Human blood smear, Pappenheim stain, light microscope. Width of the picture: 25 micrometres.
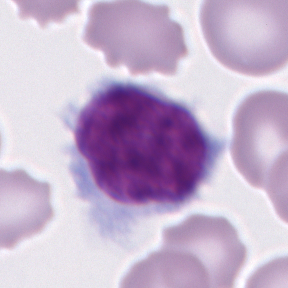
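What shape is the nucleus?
Roughly oval, slightly irregular in outline, without lobes or visible nucleoli; about 12 by 10 micrometres, filling about 70% of the cell's area.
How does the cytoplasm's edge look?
Frayed into fine hair-like projections; the pale blue rim is thin, widest at the lower left of the nucleus.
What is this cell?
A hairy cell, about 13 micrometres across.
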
